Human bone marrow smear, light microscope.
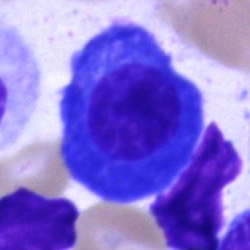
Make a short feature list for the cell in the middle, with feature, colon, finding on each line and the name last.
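Outline: irregular, small bulges along upper and left borders
Cytoplasm: deep, intense blue
Granules: none seen in cytoplasm
Image: slightly blurred, fine detail softened
Name: plasma cell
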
